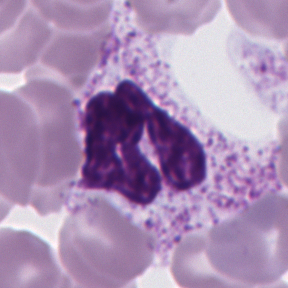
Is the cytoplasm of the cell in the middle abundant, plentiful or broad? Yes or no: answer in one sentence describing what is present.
Yes, the nucleus is surrounded by plentiful cytoplasm.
